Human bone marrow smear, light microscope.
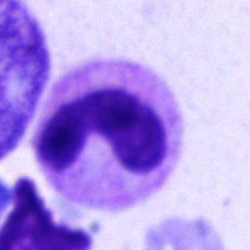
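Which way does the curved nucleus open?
Downward: its open side faces the bottom.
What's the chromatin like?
Dark purple and densely clumped.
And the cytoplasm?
Plenty of it, pale pinkish-lilac, inside a smooth, round outline.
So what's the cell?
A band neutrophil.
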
